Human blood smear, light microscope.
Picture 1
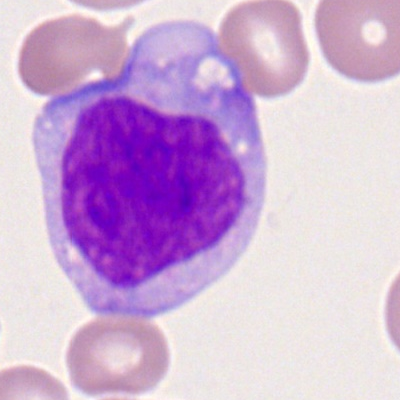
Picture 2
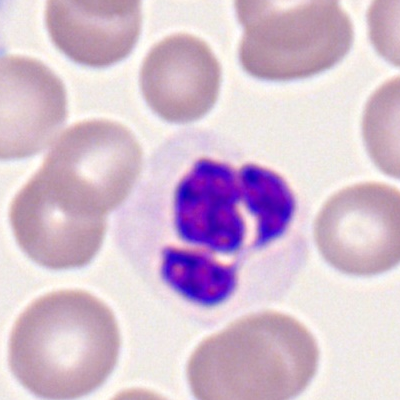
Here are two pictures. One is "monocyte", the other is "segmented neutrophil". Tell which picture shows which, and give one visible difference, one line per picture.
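Picture 1 is a monocyte. A small cluster of clear vacuoles lies in the cytoplasm at the upper right.
Picture 2 is a segmented neutrophil. No vacuoles are seen in the cytoplasm.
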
